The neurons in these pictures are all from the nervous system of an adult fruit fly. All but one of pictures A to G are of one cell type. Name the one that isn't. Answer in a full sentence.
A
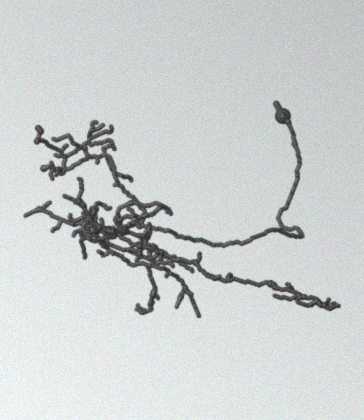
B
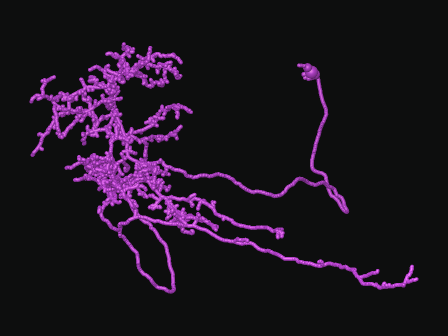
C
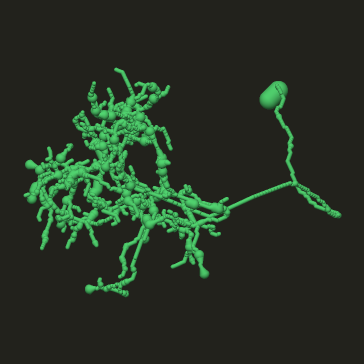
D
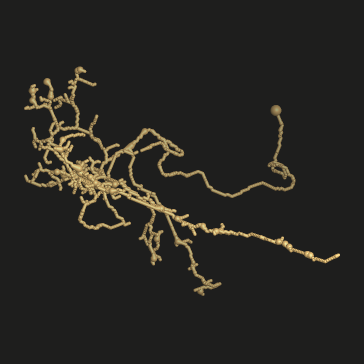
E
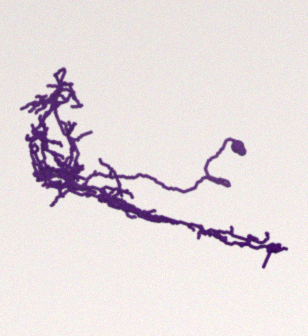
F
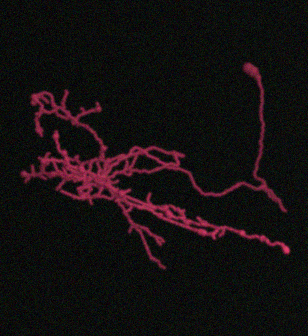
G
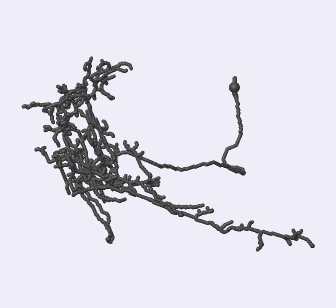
The neuron in picture C is of another cell type than the rest.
